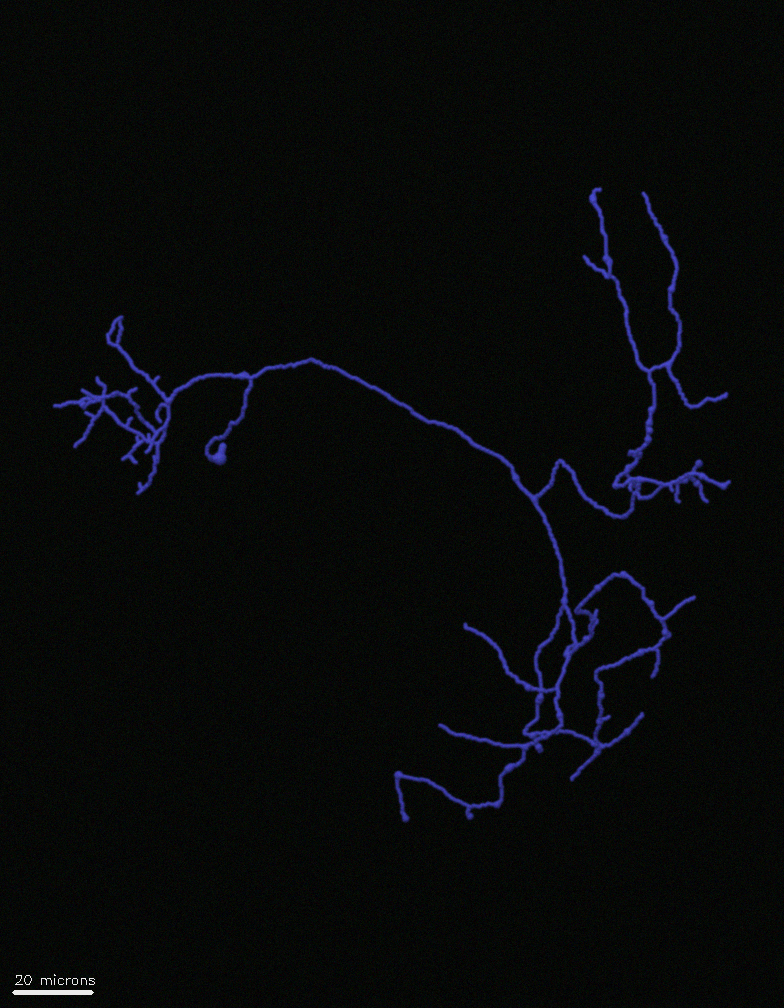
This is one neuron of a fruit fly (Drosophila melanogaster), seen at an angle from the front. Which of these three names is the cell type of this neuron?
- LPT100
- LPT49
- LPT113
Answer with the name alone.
LPT113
